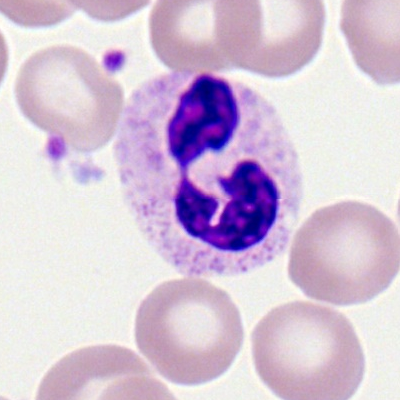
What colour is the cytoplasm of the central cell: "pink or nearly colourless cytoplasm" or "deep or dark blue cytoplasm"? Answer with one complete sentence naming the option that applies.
What is seen in its cytoplasm is pink, salmon or almost no colour, without blue or grey.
